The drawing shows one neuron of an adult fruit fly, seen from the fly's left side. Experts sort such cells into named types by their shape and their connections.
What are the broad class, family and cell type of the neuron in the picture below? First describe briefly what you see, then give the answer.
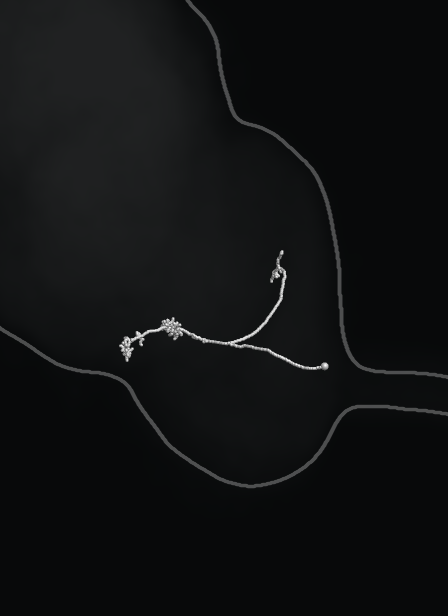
The cell body can be seen on the right of the picture. As drawn here it is wider than it is tall. It is an optic-lobe intrinsic neuron. Its family is T. The cell type is T2.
